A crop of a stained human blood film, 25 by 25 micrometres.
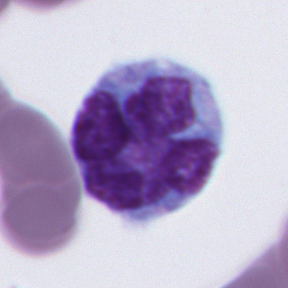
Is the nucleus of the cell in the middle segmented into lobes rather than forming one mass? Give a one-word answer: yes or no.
Yes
